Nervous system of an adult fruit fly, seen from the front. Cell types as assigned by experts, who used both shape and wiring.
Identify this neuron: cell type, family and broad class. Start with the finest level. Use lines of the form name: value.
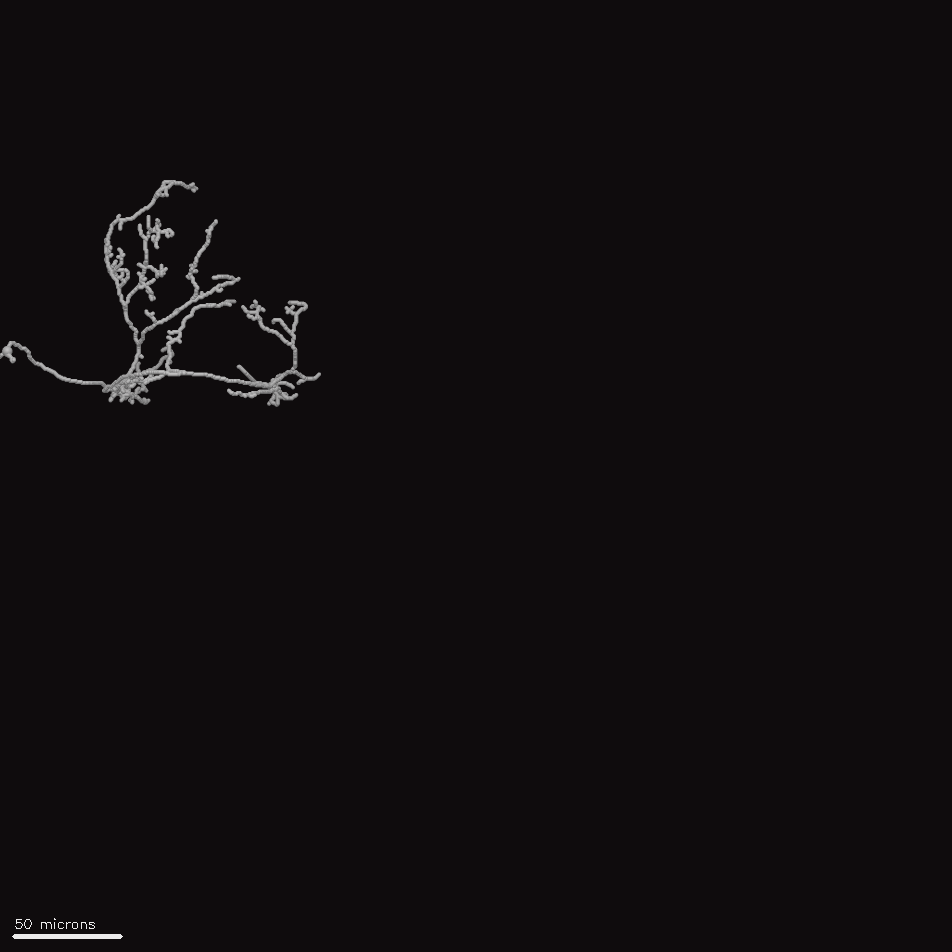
cell type: CB2311
family: hemilineage SLPav1_medial
broad class: central-brain intrinsic neuron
